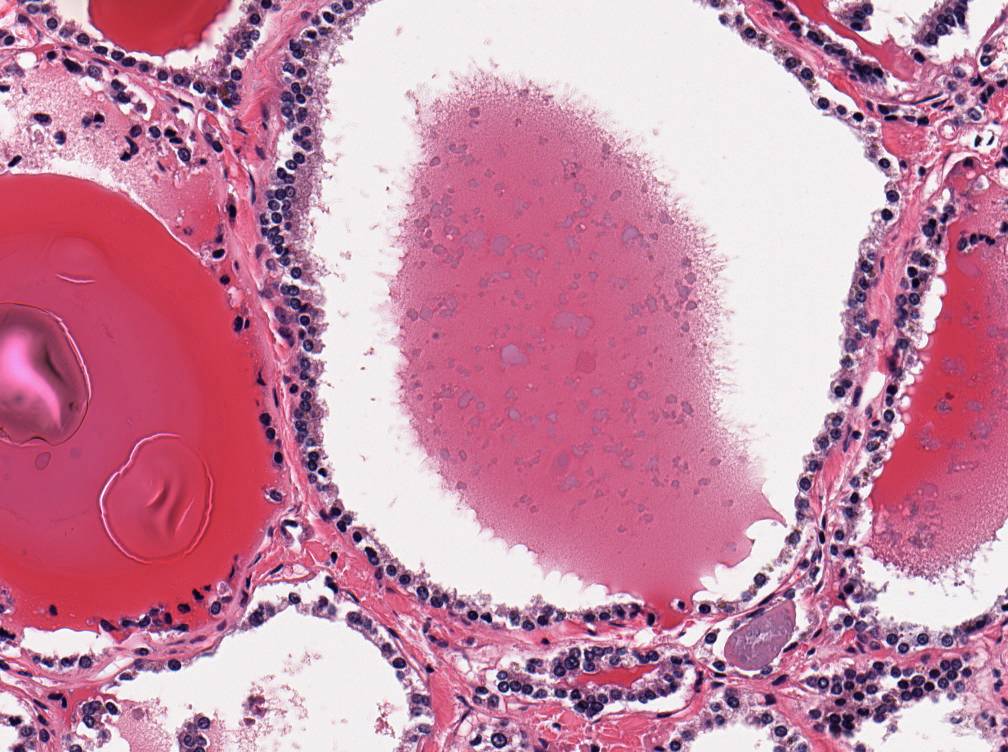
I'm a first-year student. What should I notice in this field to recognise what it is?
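The structure is the thyroid follicle. Rounded follicles of differing sizes form the field, the largest central. Each has a single lining layer of low cuboidal epithelial cells with small, round, dark-staining nuclei. At the left edge, one follicle holds dense, deep red, homogeneous colloid.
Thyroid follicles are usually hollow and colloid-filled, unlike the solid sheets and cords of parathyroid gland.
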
